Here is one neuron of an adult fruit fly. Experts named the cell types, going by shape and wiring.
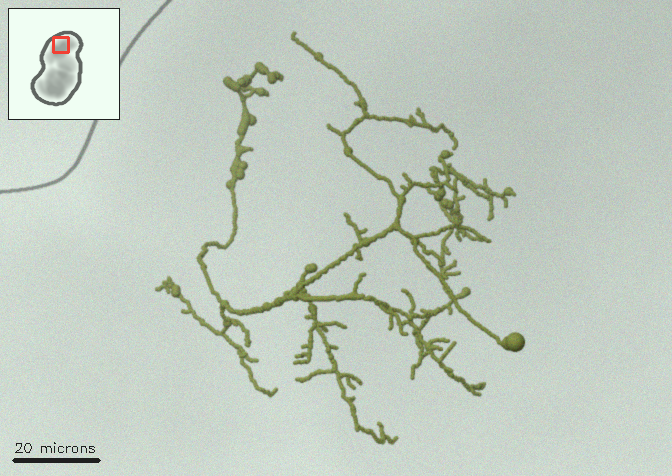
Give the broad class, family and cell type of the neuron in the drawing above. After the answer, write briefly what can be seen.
This is a nerve-cord intrinsic neuron. The family is hemilineage 09A. The cell type is IN09A059. The cell body can be seen at the lower right of the picture. By the scale bar it is about 95 microns tall in this view. Dozens of branch ends can be seen.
